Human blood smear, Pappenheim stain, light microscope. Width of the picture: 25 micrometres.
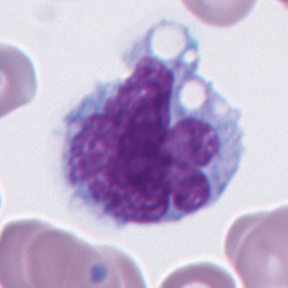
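Monocyte in a stained peripheral blood smear, the nucleated cell at the centre. Its pale greyish-blue cytoplasm lies mostly above and to the right of the nucleus, with several clear, round vacuoles at the top of the cell. The outer edge is irregular and slightly frayed.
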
